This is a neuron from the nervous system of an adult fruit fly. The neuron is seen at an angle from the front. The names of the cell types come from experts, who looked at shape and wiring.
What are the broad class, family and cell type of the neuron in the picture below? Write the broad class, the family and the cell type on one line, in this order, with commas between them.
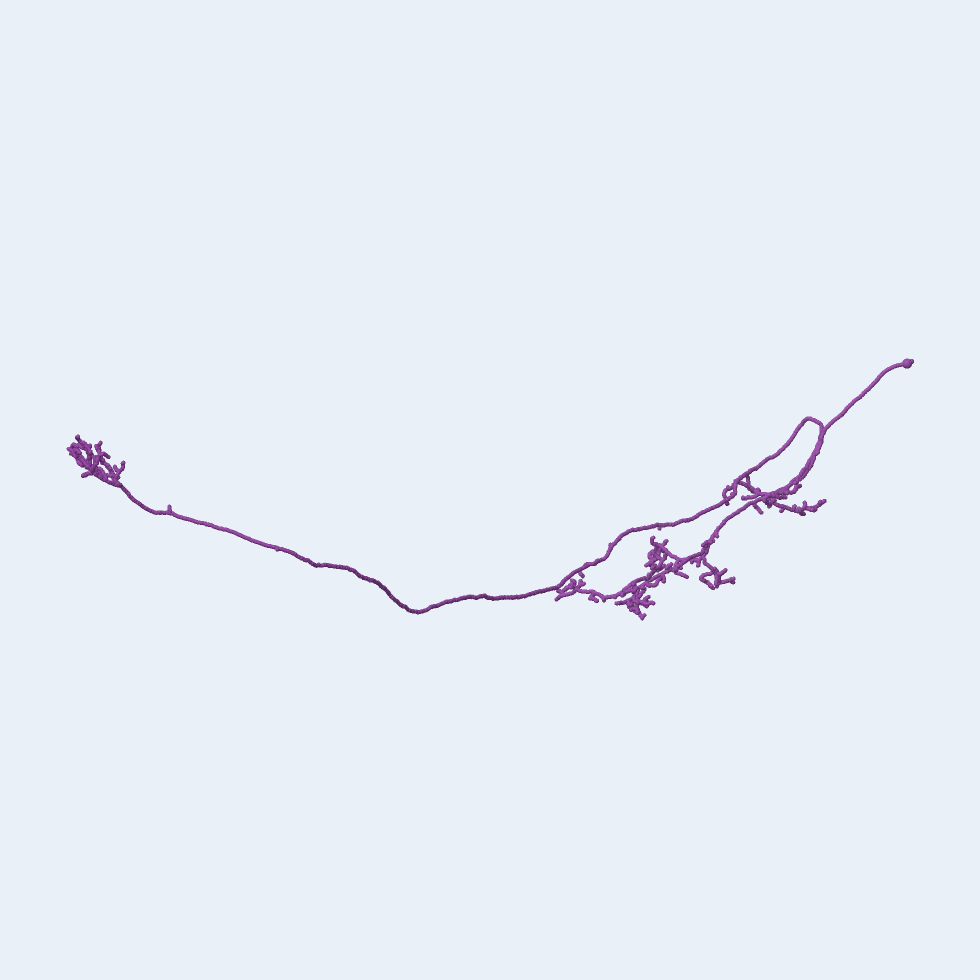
ascending neuron, hemilineage 08B, AN08B025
